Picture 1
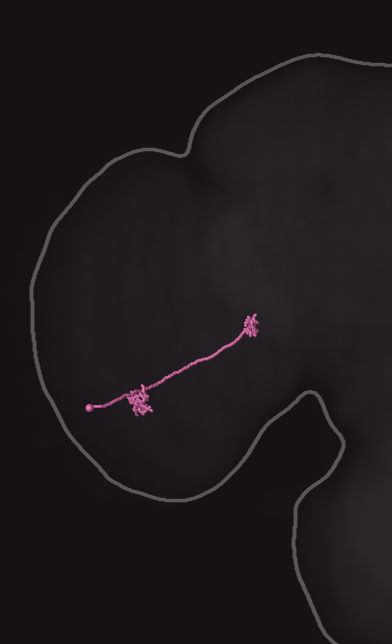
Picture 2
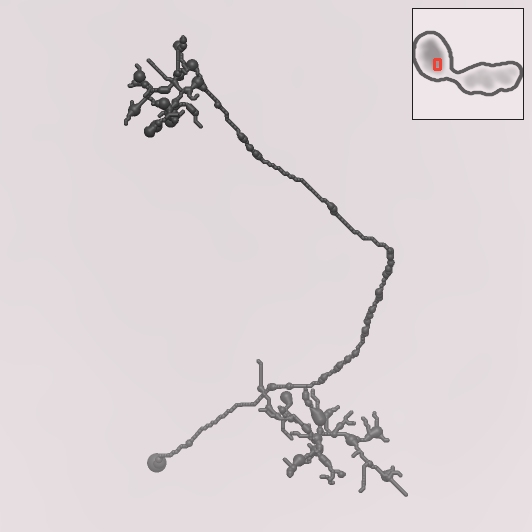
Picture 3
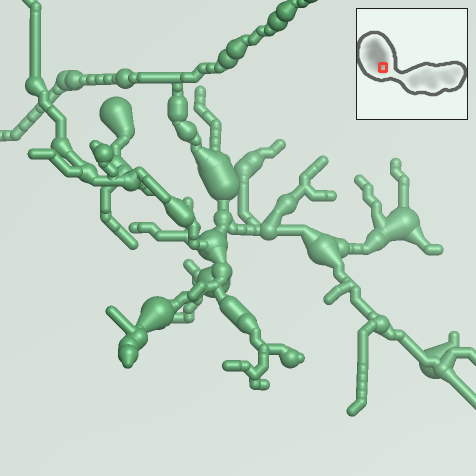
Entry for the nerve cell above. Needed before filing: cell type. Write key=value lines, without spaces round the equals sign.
cell_type=Tm34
